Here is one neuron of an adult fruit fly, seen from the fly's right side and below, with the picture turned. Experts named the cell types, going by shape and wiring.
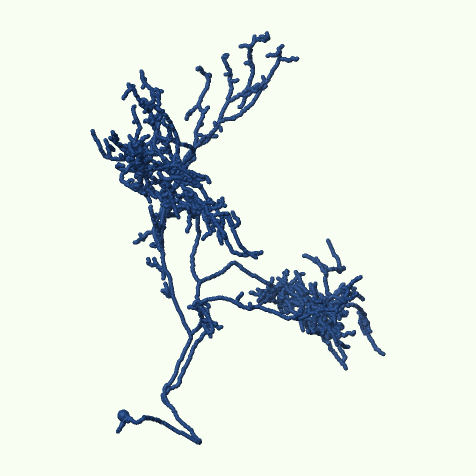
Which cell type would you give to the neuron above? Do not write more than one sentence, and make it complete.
To this neuron applies the cell type name CL344_a.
